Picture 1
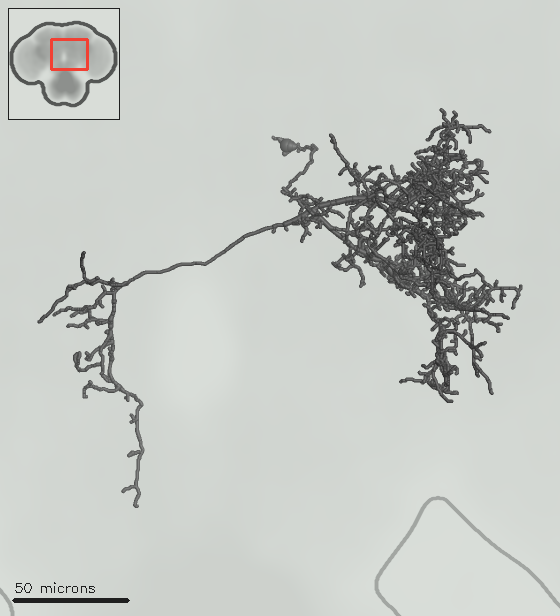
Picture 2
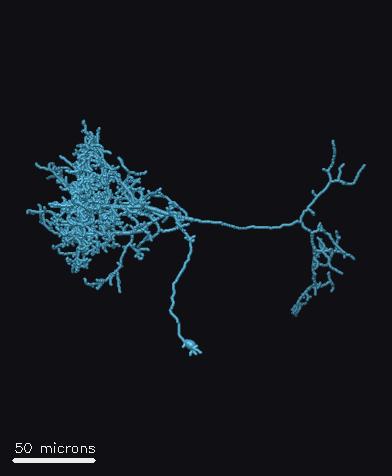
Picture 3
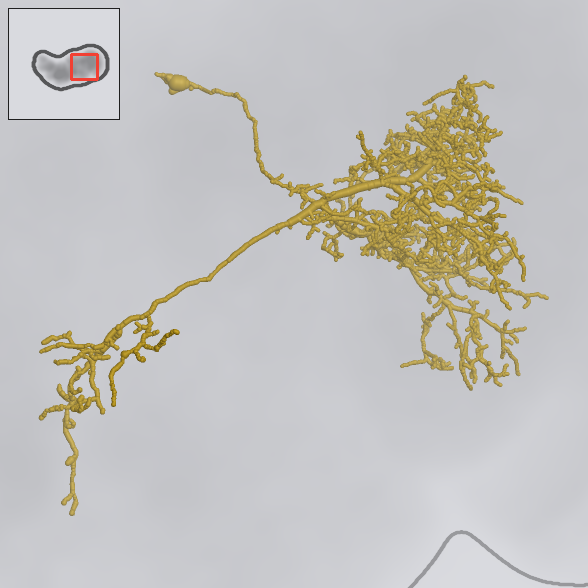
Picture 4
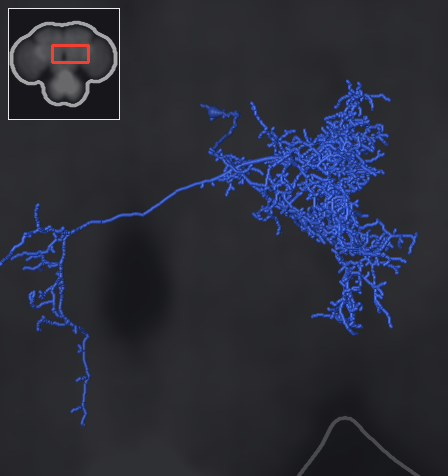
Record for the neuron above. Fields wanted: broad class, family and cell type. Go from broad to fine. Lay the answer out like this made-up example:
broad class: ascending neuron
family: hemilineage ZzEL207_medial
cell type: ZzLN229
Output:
broad class: central-brain intrinsic neuron
family: hemilineage DM6_central2
cell type: PVLP141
